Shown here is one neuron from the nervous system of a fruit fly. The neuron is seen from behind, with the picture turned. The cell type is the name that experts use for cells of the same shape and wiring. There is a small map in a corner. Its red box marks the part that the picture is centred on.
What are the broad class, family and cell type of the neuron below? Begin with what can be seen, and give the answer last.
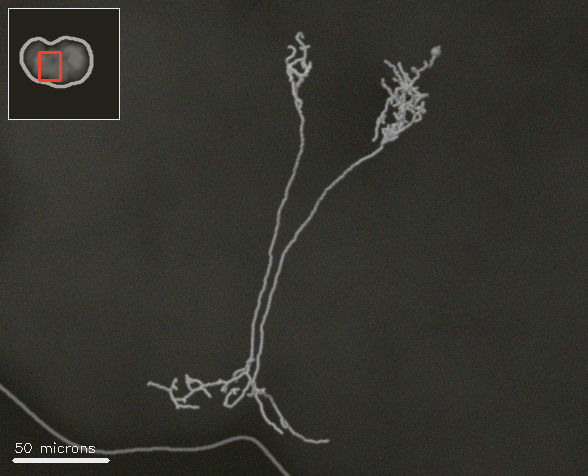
Its cell body lies at the upper right of the picture. By the scale bar it is about 200 microns tall in this view. The picture shows dozens of branch ends. This is a central-brain intrinsic neuron. The family is hemilineage FLAa3. Its cell type is SMP740.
